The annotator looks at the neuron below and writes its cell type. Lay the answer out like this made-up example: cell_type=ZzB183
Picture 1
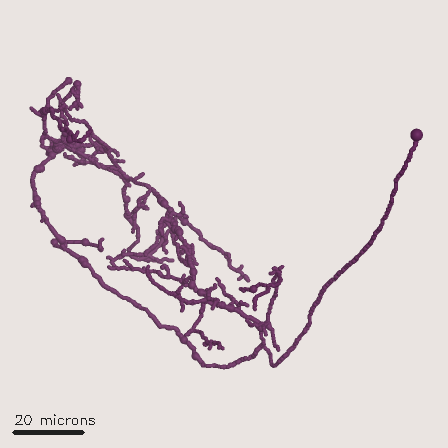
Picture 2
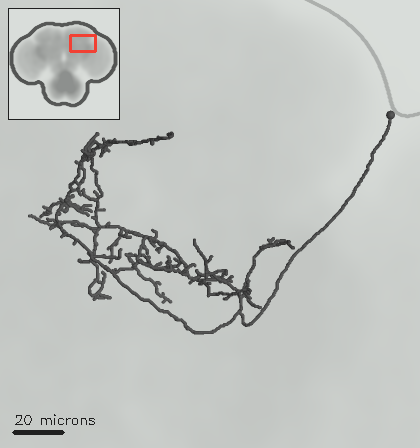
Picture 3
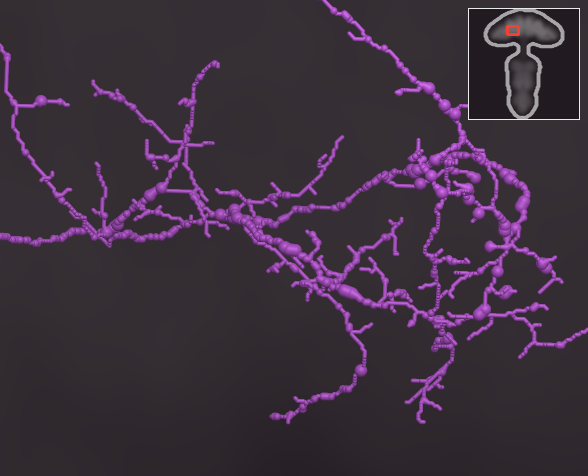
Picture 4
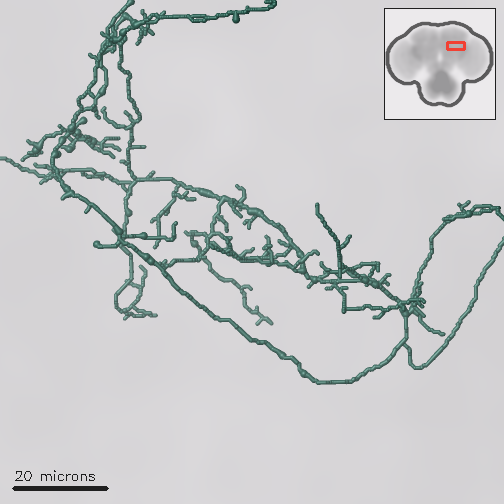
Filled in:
cell_type=PLP188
